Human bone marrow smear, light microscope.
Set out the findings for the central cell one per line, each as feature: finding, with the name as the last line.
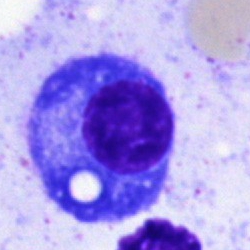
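Position: nucleus off-centre, toward upper right
Chromatin: dense, deep purple
Cytoplasm: abundant, deep blue
Vacuole: one, round and clear, in lower left cytoplasm
Identity: plasma cell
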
